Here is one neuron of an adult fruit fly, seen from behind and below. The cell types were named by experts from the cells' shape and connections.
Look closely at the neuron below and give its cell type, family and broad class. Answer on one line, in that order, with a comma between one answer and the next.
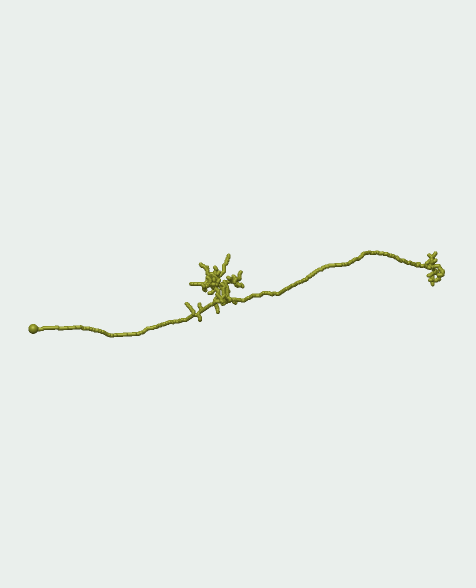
Tm29, Tm, optic-lobe intrinsic neuron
